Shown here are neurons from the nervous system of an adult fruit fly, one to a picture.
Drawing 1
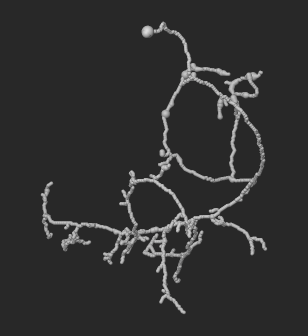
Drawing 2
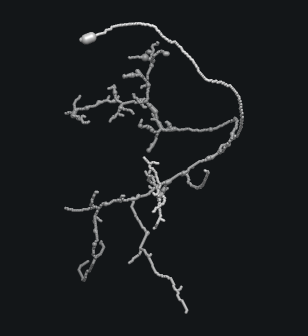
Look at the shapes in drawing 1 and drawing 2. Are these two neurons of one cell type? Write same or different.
different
